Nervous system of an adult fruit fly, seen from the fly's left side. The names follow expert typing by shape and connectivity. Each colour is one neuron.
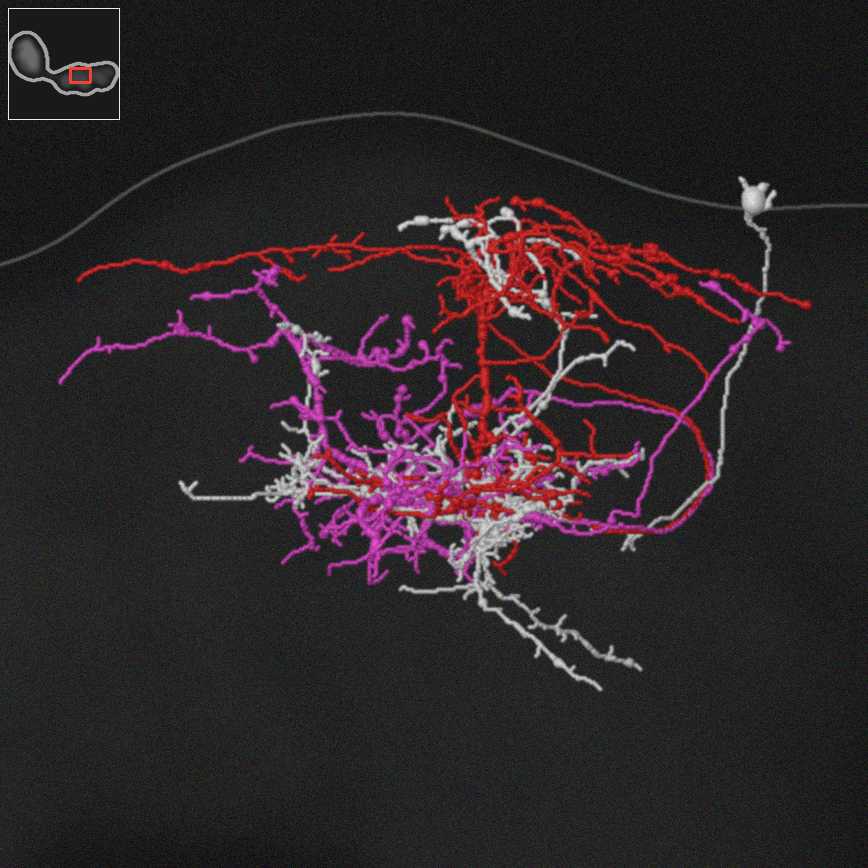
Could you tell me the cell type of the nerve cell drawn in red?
IN11A026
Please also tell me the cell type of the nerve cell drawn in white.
IN11A035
